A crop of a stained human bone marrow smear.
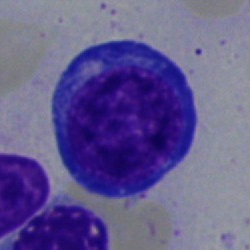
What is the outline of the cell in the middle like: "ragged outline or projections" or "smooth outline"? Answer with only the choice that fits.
Smooth outline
